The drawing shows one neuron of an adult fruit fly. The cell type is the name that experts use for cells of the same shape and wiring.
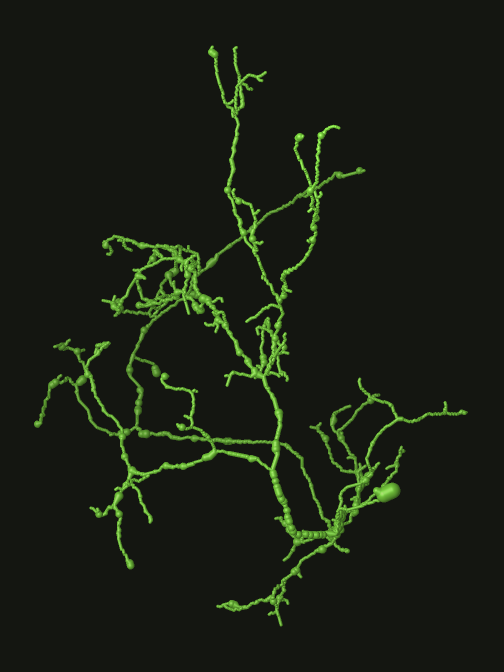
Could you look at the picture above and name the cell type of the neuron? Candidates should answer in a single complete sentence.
The cell type of the neuron here is IN04B041.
